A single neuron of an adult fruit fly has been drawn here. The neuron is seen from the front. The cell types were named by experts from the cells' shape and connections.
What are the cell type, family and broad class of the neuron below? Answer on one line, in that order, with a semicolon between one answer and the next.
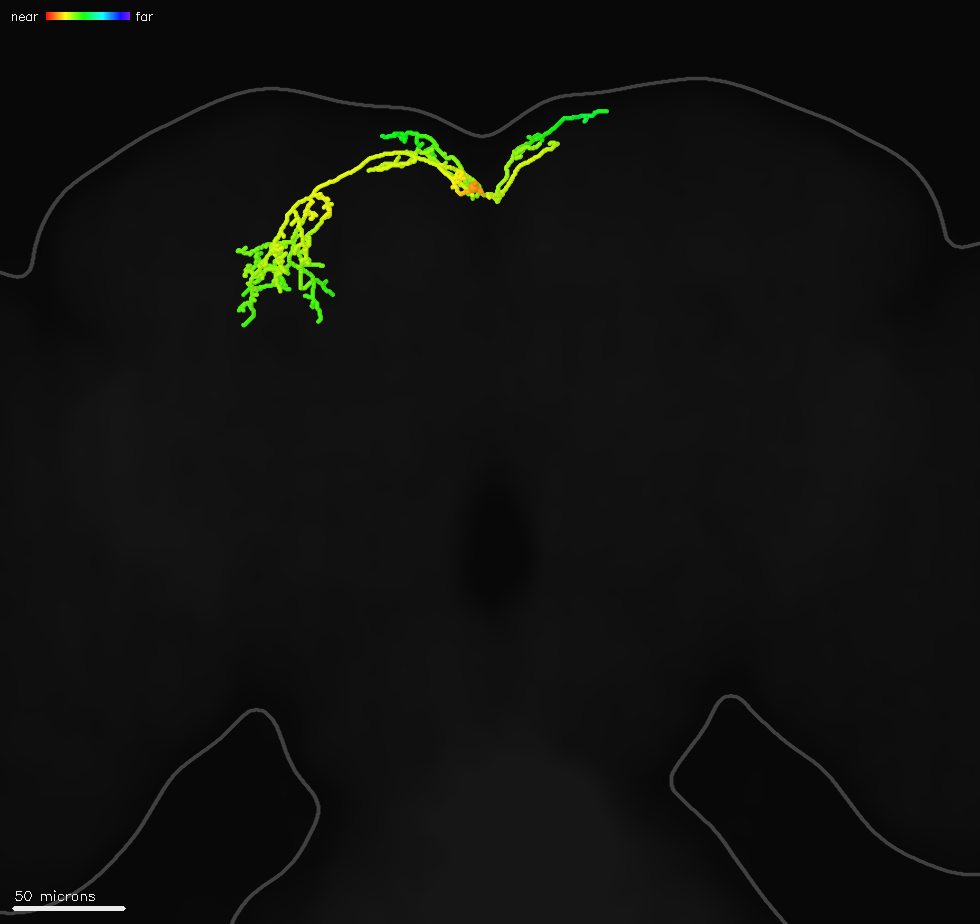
SIP113m; hemilineage SMPad1; central-brain intrinsic neuron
